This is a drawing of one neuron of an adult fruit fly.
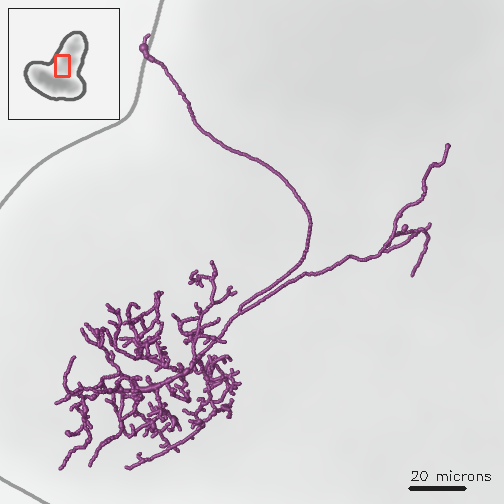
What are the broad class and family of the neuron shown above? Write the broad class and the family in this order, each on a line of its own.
nerve-cord intrinsic neuron
hemilineage 23B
